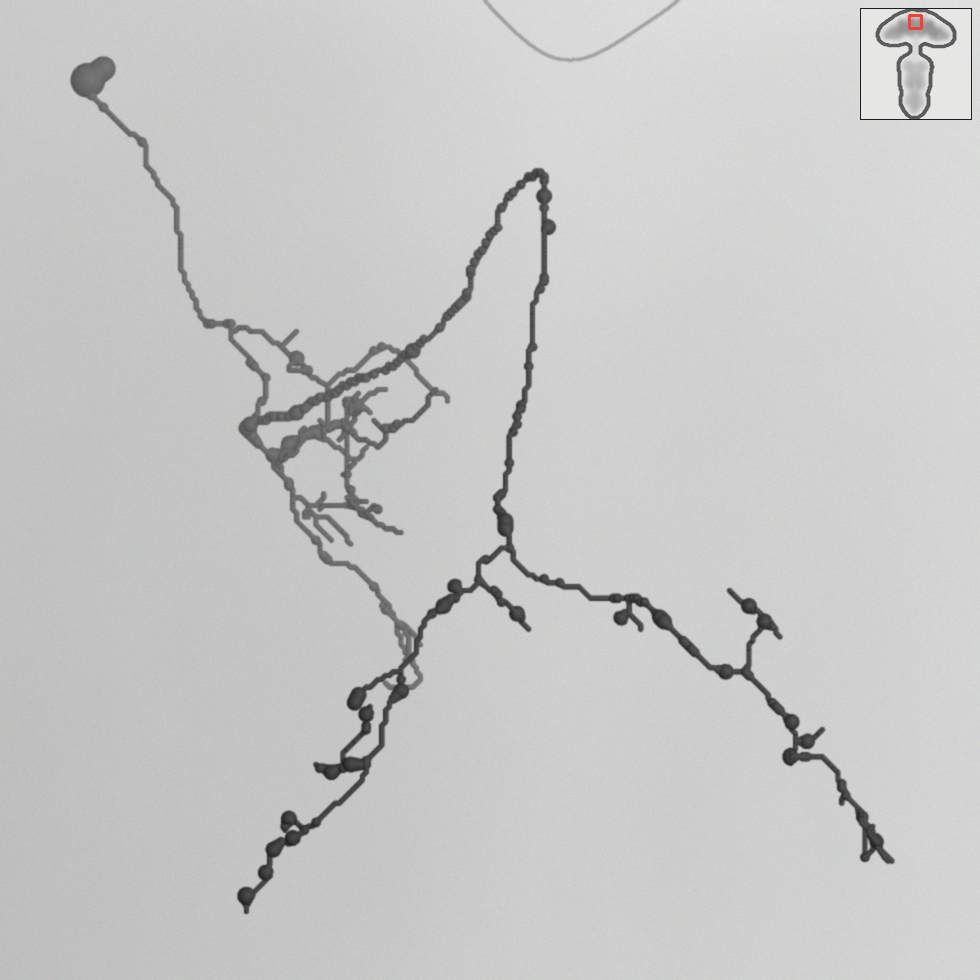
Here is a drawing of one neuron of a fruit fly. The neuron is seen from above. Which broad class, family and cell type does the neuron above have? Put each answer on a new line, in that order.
central-brain intrinsic neuron
hemilineage FLAa2
SMP738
